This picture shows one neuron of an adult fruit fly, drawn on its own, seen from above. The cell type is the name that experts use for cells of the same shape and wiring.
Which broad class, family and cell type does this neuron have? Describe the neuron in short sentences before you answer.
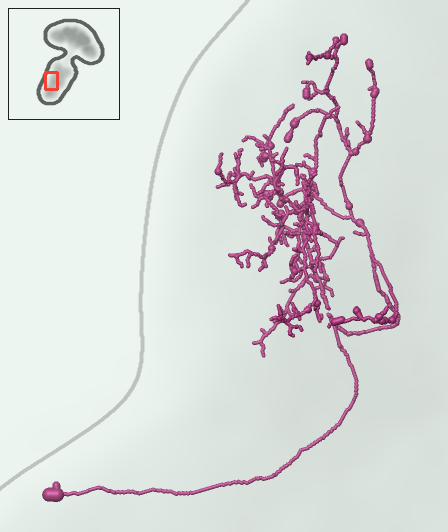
It is in the nerve cord and does not reach the brain. The cell body can be seen at the lower left of the picture. Dozens of branch ends can be seen. Its broad class is nerve-cord intrinsic neuron. Its family is hemilineage 01B. It is of cell type IN01B054.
